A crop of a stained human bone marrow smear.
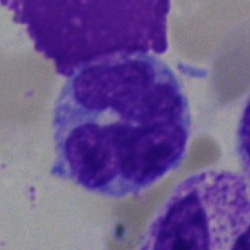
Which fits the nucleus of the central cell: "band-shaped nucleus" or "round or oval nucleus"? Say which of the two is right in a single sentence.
Its nucleus forms a horseshoe, C, U or S shape without separate lobes.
